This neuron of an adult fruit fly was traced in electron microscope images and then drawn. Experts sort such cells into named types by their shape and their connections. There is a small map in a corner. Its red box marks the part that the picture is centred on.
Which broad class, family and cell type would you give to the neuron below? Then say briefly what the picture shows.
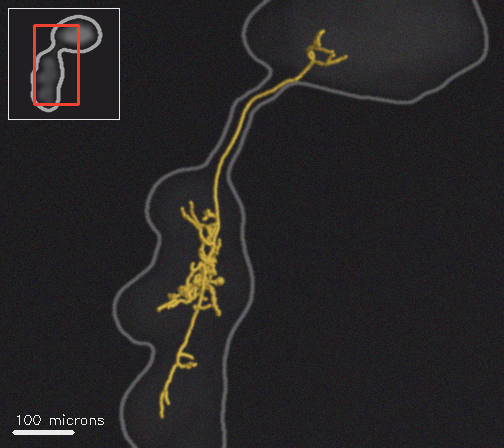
This is an ascending neuron. Its family is hemilineage 18B. Its cell type is AN18B053. By the scale bar it is about 650 microns tall in this view. As drawn here it is taller than it is wide.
